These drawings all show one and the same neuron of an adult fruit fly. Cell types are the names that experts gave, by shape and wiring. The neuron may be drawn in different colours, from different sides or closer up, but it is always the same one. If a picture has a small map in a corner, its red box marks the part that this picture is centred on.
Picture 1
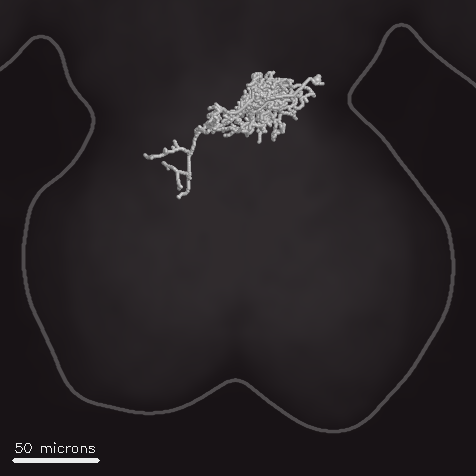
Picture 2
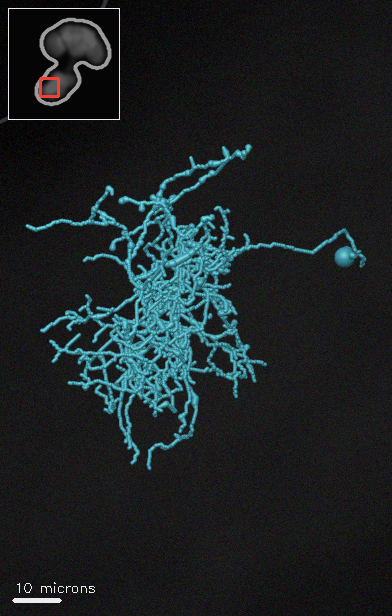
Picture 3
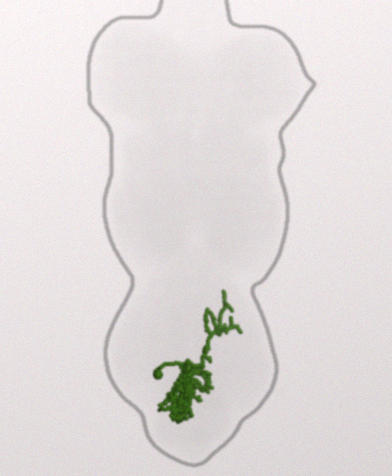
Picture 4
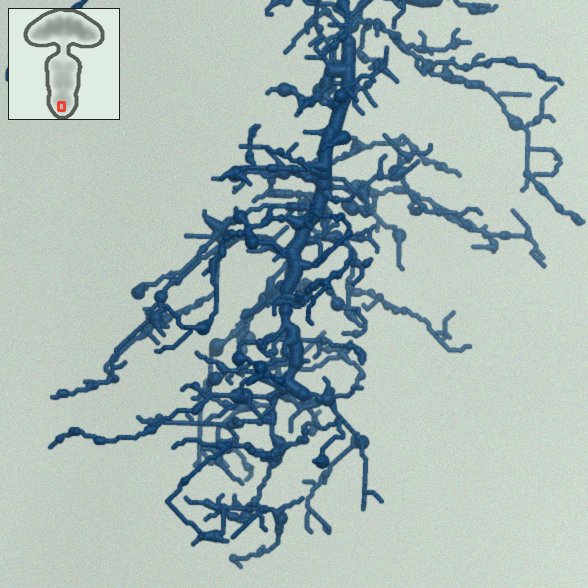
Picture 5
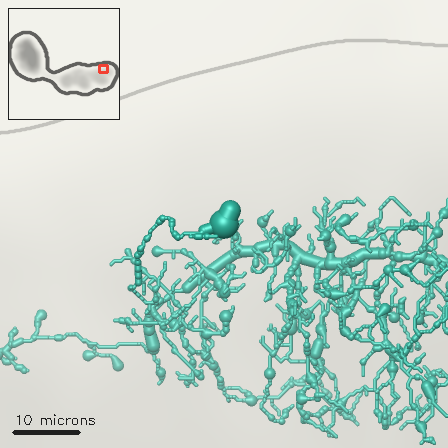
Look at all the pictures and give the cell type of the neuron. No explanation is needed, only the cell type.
IN07B061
